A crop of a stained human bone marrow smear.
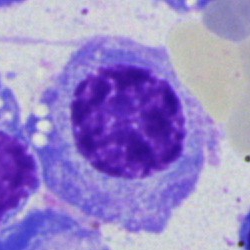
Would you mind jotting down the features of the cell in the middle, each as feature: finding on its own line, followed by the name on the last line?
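Chromatin: coarse dark purple clumps, with paler streaks between them
Nucleolus: none you can make out distinctly
Cytoplasm: finely speckled, with no coarse dark granules
Outline: irregular, small bulges at the lower right
Name: plasma cell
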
